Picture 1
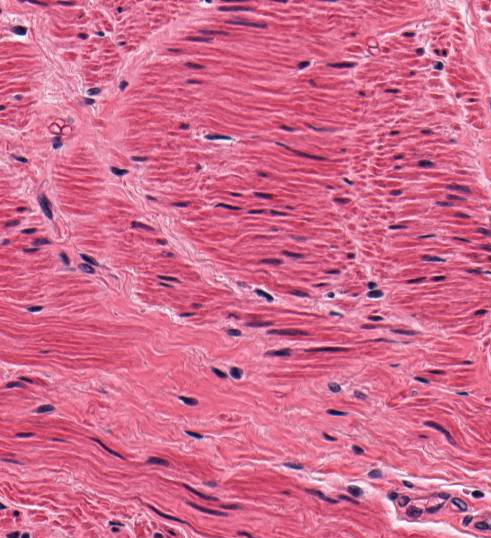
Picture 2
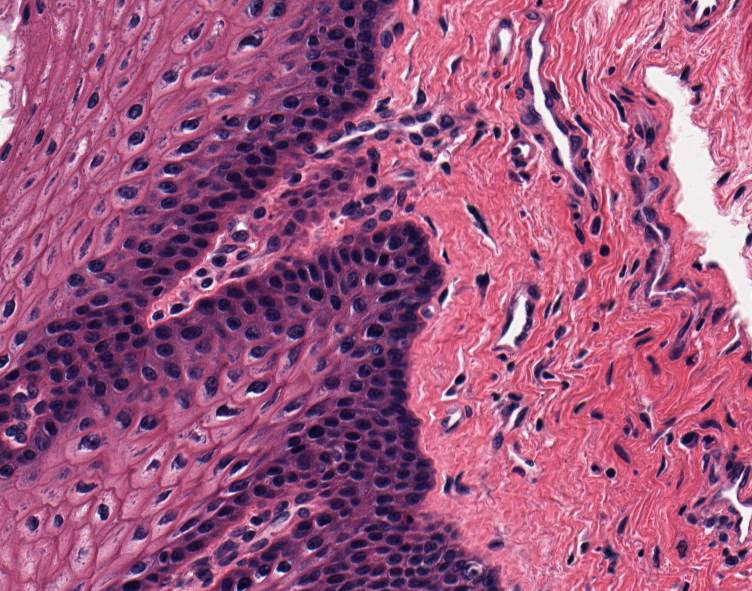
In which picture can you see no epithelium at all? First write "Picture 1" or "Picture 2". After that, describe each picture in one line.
Picture 1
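Picture 1: No epithelium is present anywhere in the field.
Picture 2: The border between epithelium and connective tissue is irregular, with a narrow stromal papilla pushing into the epithelium in the upper middle of the field.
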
